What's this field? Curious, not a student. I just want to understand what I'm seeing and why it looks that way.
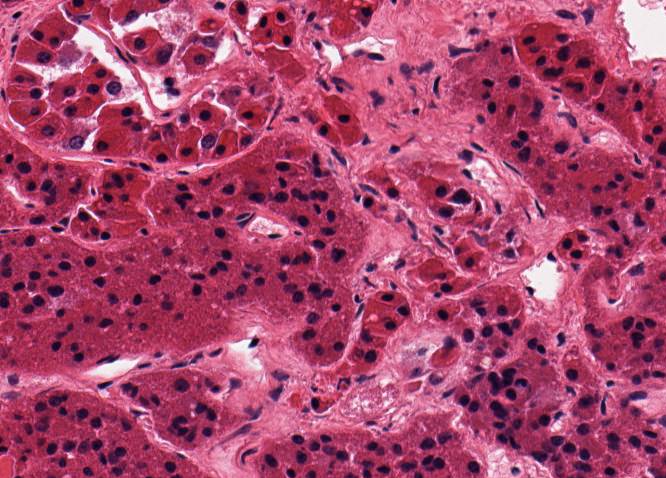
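Mostly pars distalis of the pituitary, this one. Large polygonal cells lie in broad sheets and nests, divided by bands of pink fibrous stroma.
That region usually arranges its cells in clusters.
Their cytoplasm is abundant, deeply eosinophilic and finely granular, around a round, dark, mostly single central nucleus.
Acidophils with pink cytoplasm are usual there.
Stroma is heaviest in the upper centre and right, where the nests are smaller and more broken up.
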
